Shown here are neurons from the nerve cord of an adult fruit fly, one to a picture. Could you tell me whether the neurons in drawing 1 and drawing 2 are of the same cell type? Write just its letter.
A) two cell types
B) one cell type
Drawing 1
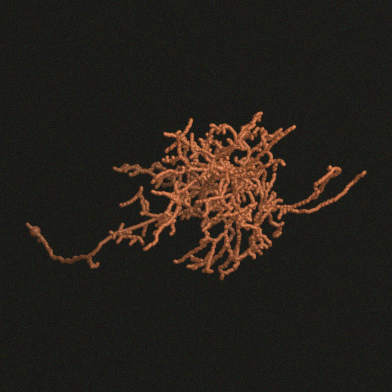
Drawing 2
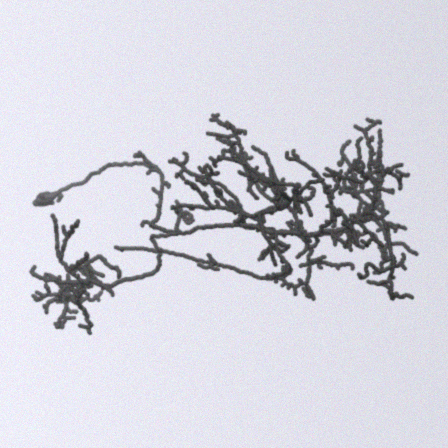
B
